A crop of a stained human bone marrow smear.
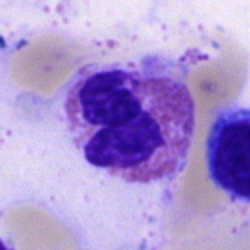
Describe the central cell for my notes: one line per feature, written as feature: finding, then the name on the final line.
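Chromatin: dense, dark purple
Cytoplasm: mostly on the right side of the nucleus
Shape: roughly round outline
Cell type: eosinophil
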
